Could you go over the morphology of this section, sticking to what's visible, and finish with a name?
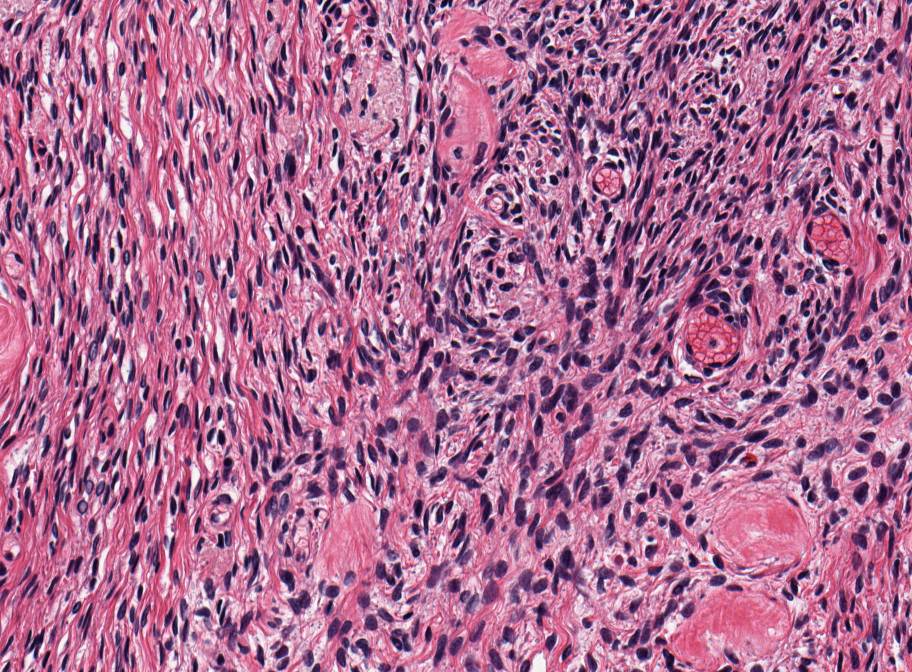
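Along the left third, spindle cells run in parallel streams, roughly top to bottom, with wavy pink collagen fibres between them. Centre and right are more cellular, the spindle cells lying haphazardly or in loose whorls instead of straight streams. Their cytoplasm is scant and pale, borders indistinct, merging with the surrounding fibrillary stroma. The section is ovary.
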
